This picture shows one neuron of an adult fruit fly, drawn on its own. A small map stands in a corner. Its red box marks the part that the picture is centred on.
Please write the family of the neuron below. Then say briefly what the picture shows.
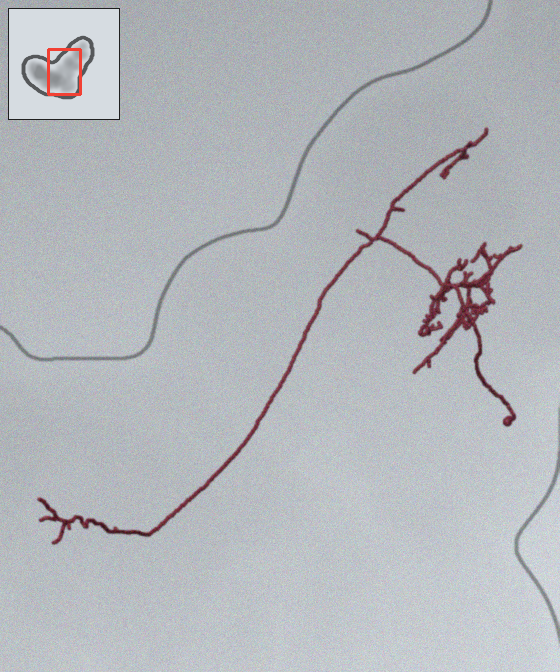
Its family is hemilineage 06A. It is an ascending neuron. In this view it is about as wide as it is tall.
